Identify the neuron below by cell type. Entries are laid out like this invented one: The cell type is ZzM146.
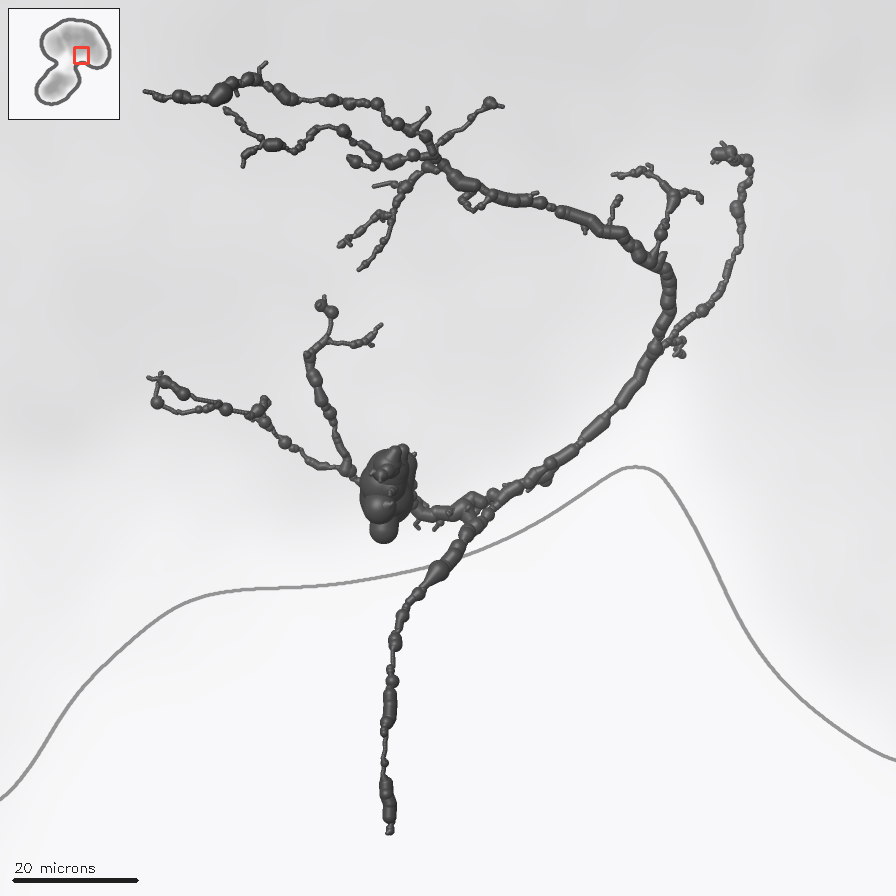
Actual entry: The cell type is MN8.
